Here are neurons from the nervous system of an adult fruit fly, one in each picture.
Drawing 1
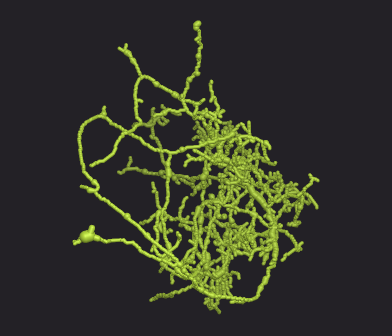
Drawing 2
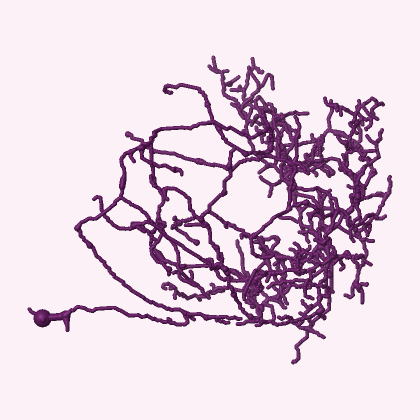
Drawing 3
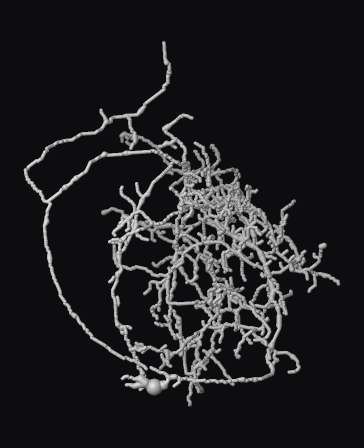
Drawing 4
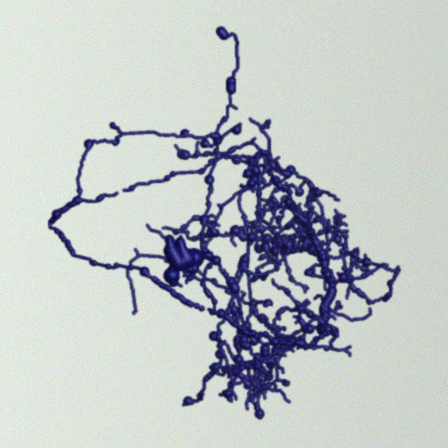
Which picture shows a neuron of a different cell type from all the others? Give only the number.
2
